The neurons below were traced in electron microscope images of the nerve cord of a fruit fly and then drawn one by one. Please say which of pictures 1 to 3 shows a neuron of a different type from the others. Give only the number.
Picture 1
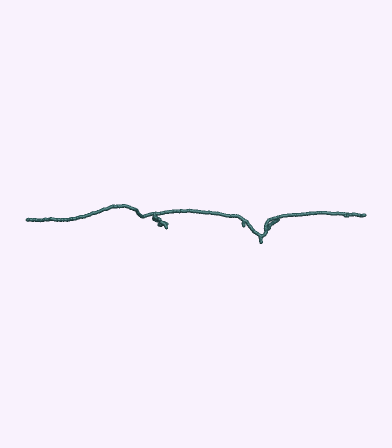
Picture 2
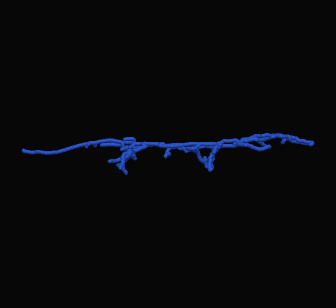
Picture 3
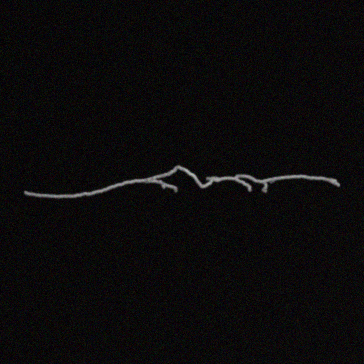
2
